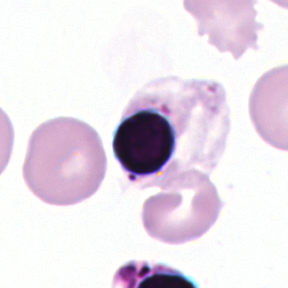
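Normoblast: very dark, dense chromatin shows almost no internal pattern. Abundant, very pale pinkish-grey cytoplasm lies mostly to the upper right of the nucleus, holding a few small reddish-purple granules above and right of it. A tiny dark dot sits at the nucleus's lower left edge.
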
